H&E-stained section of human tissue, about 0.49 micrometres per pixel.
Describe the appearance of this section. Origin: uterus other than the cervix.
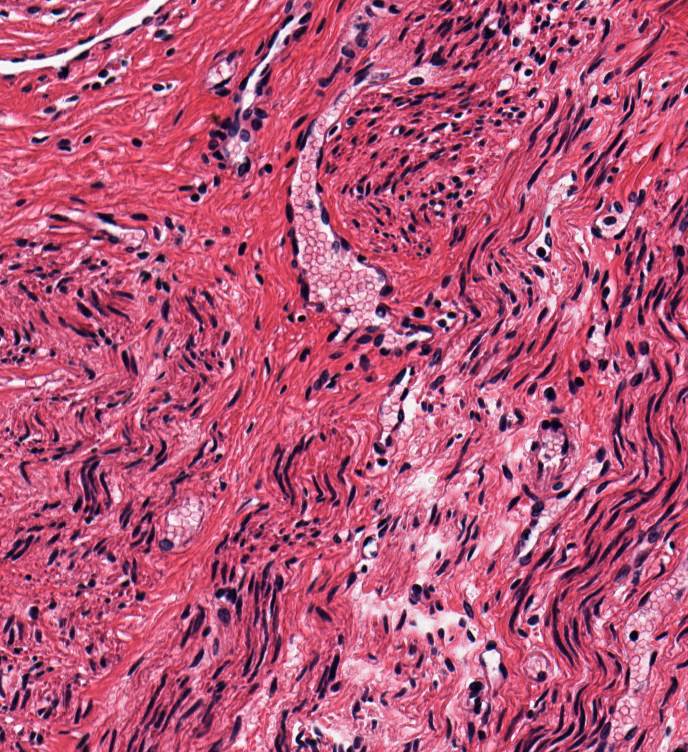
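It's spindle cells throughout, in short interlacing, swirling fascicles running in many directions across the field. Their nuclei are slender, dark, often wavy or serpentine. Plenty of wavy pink collagen fibres lie between them. Lower centre is looser and paler, with small clear spaces between cells.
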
